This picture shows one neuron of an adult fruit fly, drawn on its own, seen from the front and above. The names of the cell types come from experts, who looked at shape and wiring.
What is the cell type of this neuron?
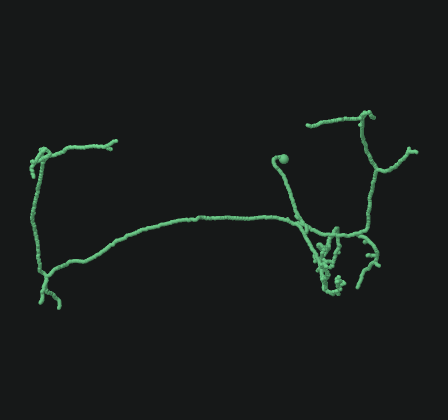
WED168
